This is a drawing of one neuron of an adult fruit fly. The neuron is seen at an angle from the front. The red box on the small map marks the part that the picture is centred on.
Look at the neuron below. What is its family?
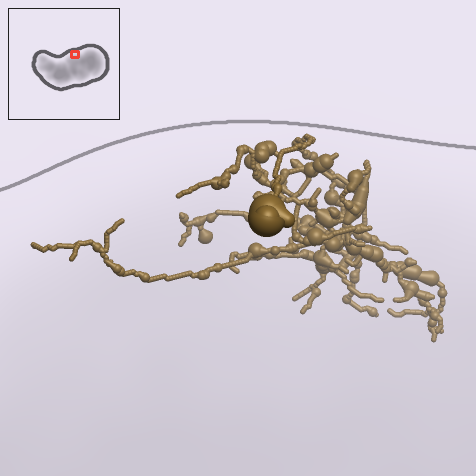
hemilineage SLPpm2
